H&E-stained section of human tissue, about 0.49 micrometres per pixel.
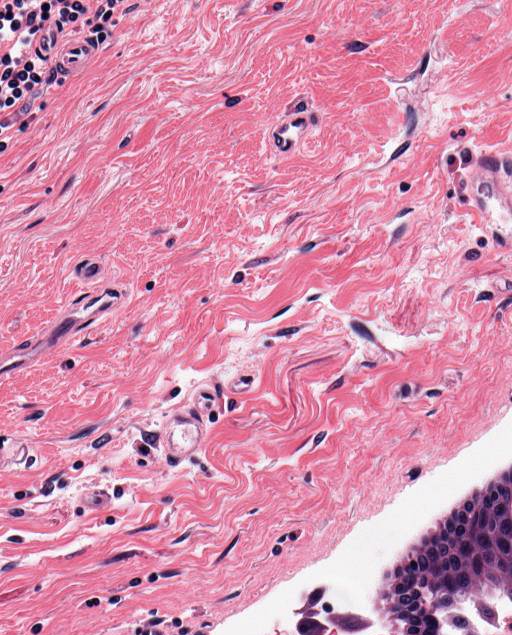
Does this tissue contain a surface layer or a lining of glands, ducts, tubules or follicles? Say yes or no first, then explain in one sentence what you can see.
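Yes. A multilayered epithelium with crowded dark nuclei lies in the lower right corner.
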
